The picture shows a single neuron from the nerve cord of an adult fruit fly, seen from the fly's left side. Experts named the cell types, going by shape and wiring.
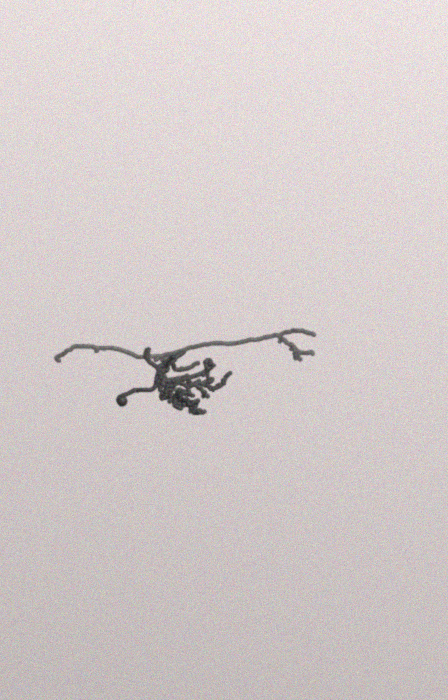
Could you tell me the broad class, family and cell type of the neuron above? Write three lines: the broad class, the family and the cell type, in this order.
nerve-cord intrinsic neuron
hemilineage 08B
IN08B060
